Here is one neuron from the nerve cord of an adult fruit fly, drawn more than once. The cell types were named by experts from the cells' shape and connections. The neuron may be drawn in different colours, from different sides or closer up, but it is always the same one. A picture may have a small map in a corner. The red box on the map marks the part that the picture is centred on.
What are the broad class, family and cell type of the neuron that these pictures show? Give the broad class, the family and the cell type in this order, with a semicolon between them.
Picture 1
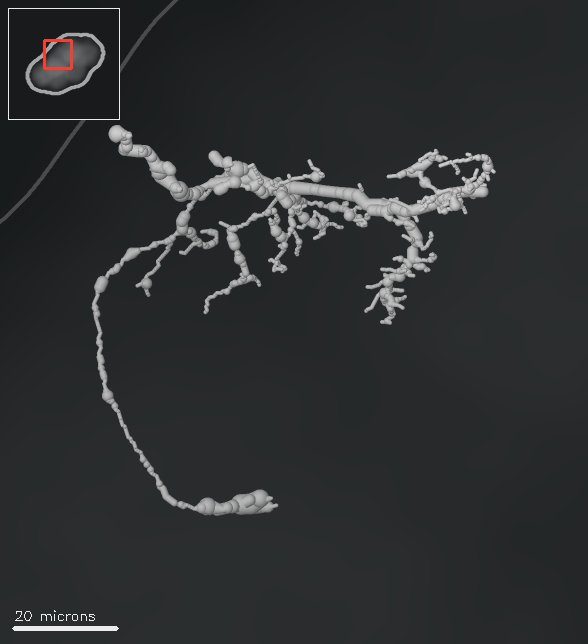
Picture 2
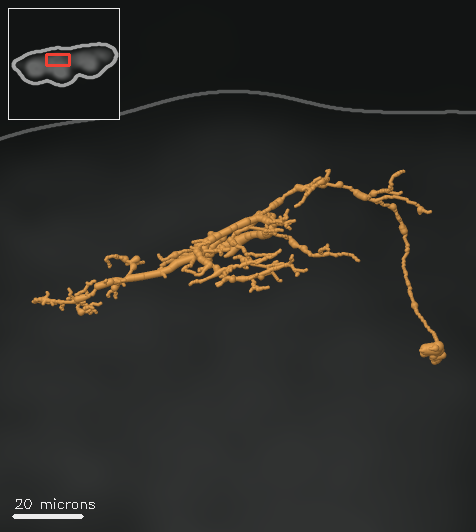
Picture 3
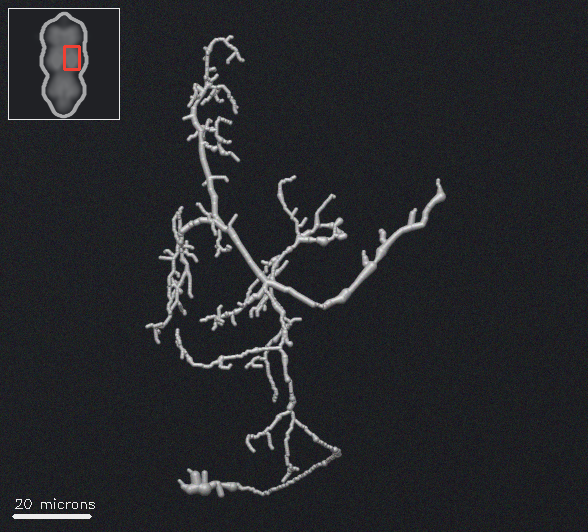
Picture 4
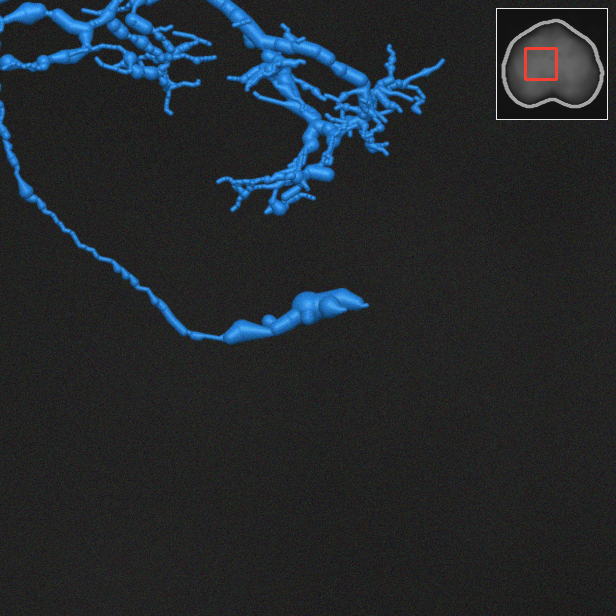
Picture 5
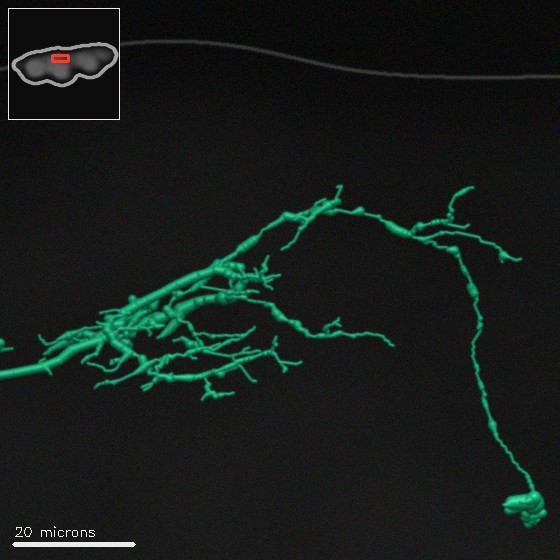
nerve-cord intrinsic neuron; hemilineage 03B; IN03B066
